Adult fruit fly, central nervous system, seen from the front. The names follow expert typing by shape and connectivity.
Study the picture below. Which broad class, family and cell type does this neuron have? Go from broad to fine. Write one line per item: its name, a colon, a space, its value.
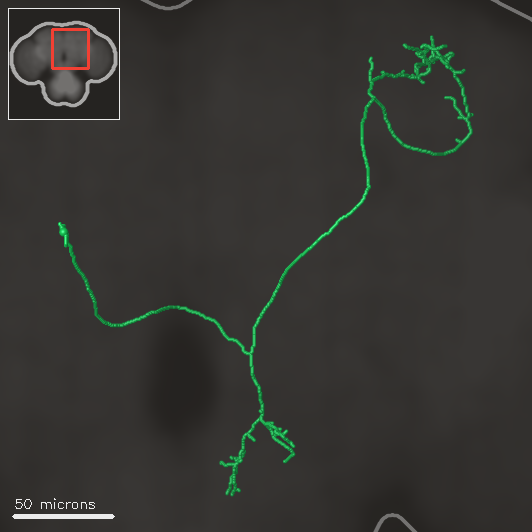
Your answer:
broad class: central-brain intrinsic neuron
family: hemilineage CREa1_ventral
cell type: mAL4F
